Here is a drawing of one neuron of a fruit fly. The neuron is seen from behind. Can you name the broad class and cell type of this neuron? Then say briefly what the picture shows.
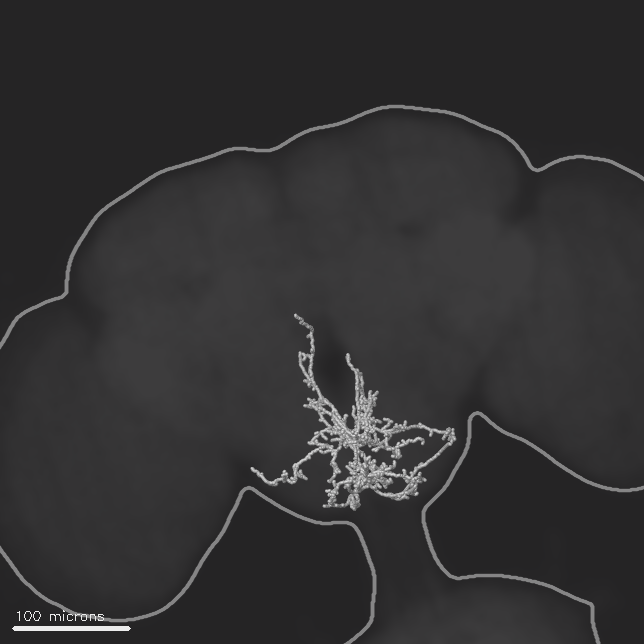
Its broad class is central-brain intrinsic neuron. The cell type is GNG166. By the scale bar it is about 180 microns wide in this view. In this view it is about as wide as it is tall.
